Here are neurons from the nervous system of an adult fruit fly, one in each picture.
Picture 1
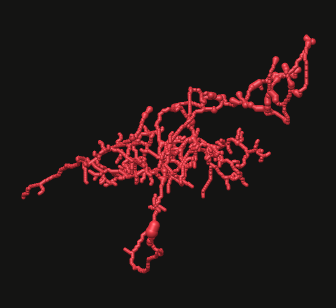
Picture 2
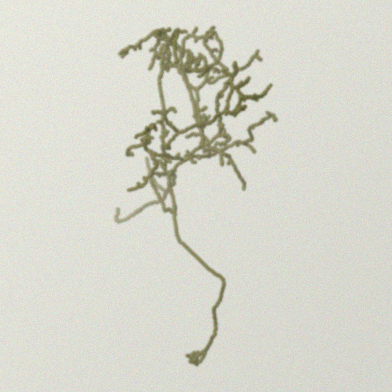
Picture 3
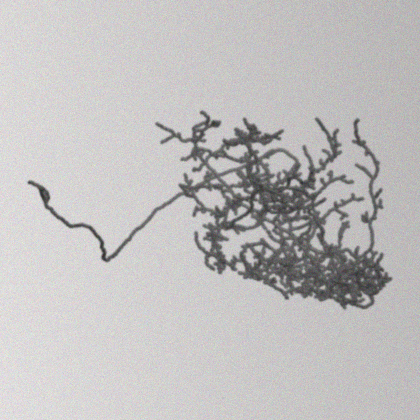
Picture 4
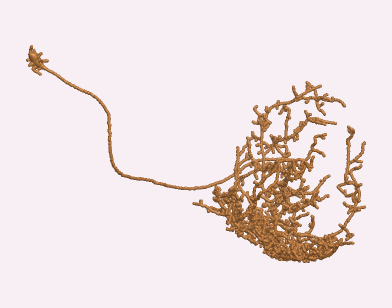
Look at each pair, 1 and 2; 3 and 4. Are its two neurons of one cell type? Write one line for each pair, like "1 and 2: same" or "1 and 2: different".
1 and 2: different
3 and 4: same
